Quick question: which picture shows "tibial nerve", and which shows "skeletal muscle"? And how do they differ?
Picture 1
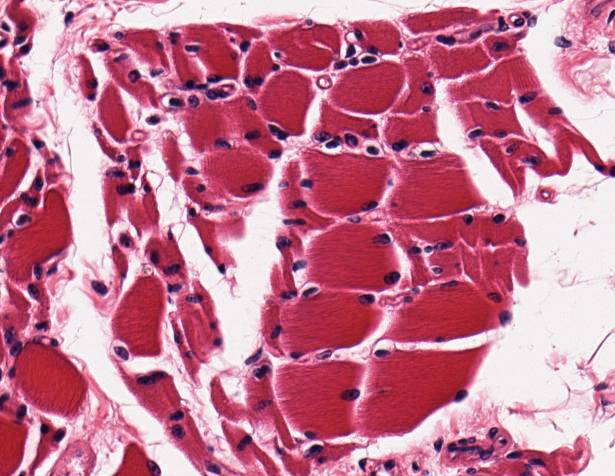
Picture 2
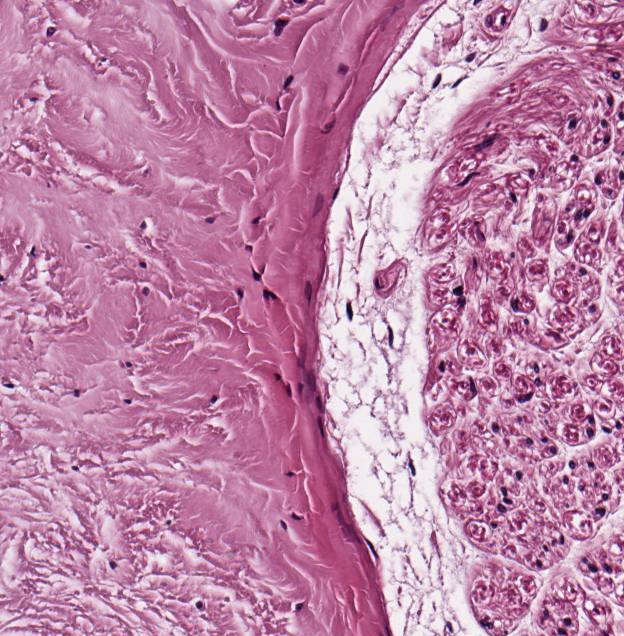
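Here the skeletal muscle is picture 1 and the tibial nerve is picture 2. Most skeletal muscle fibres are cut across, giving polygonal profiles of deep, even eosinophilic red. I notice their nuclei are small, dark and flattened or oval, sitting at the periphery just beneath the edge. The tibial nerve has three parts: dense pink fibrous tissue on the left with few small dark elongated nuclei, a pale loose central zone with scattered spindle-shaped nuclei, and a packed group of rounded profiles on the right, each a pink centre with a pale rim.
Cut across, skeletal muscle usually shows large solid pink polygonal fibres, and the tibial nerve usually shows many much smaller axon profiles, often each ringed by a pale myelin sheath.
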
